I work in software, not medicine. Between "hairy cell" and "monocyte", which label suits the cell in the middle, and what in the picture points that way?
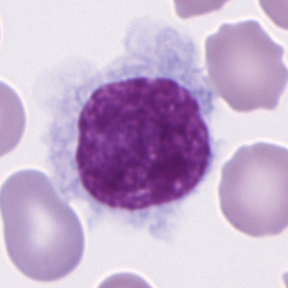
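It's a hairy cell. Fine hair-like projections arise all around its ragged border, thin, wavy and pale, fading out at their tips. The cytoplasm is pale greyish-blue, faintly stained, its rim broader above and left of the nucleus than on the right.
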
